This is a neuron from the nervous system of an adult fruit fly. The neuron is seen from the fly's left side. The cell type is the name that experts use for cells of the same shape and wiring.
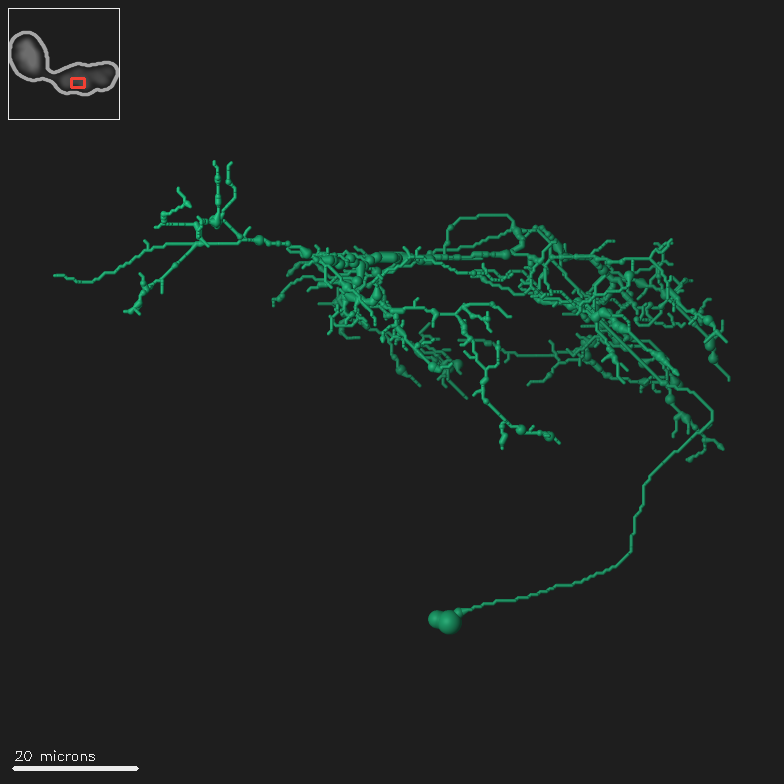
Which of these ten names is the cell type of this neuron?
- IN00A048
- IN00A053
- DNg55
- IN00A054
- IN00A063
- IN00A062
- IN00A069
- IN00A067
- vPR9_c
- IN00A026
IN00A063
